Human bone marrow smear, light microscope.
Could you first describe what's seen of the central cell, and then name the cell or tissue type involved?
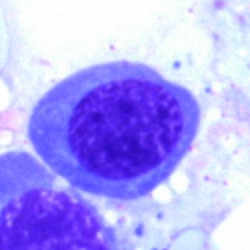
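First, the outline: smooth, with no projections from the surface. Second, the nucleus sits off-centre toward the right, so the widest band of cytoplasm lies on the left. Third, the cytoplasm is stained an even medium blue. Fourth, no vacuoles are visible in that cytoplasm. This cell is an erythroblast.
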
